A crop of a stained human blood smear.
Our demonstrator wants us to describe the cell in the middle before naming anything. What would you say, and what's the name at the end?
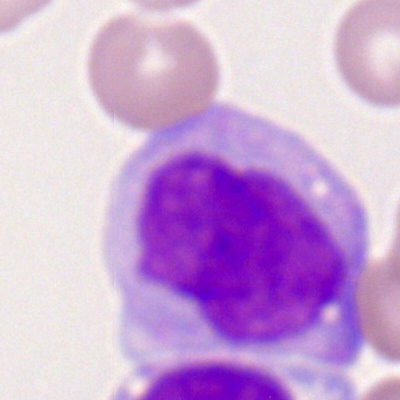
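A large nucleus with an irregular, uneven outline fills most of the cell. Around it lies a moderate rim of pale grey-blue cytoplasm, holding a few small clear spots along the right side of the nucleus. This is a monocyte.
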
